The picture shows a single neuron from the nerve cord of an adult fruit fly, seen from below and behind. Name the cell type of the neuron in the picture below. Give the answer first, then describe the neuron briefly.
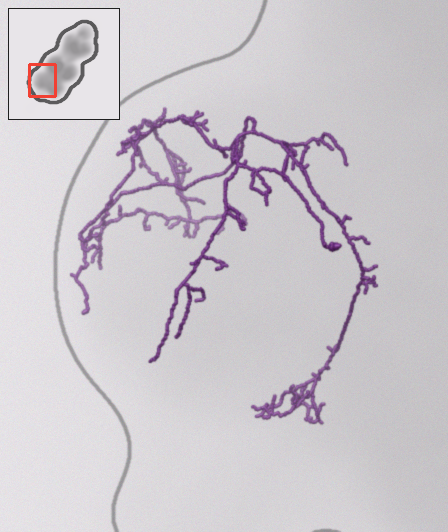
The cell type is IN04B101. It is a nerve-cord intrinsic neuron. Dozens of branch ends can be seen. As drawn here it is about as wide as it is tall.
